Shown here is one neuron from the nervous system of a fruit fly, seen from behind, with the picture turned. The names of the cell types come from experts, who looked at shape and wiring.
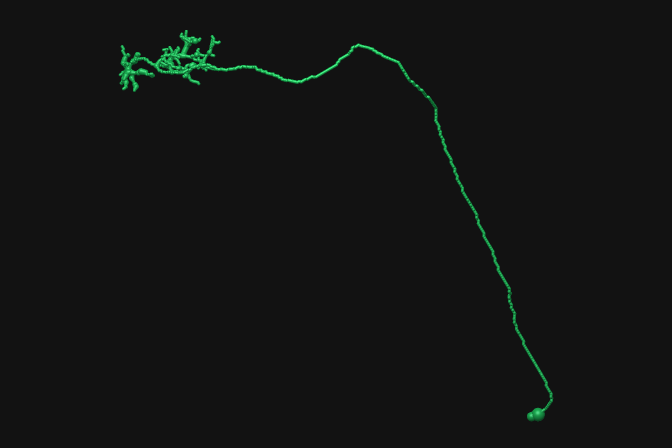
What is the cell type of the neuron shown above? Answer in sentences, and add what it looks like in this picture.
The cell type is LPi34. Its broad class is optic-lobe intrinsic neuron. The cell body can be seen at the lower right of the picture. In this view it is about as wide as it is tall.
